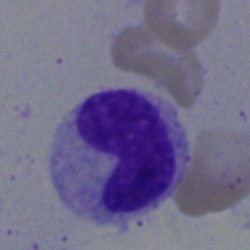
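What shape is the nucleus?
Kidney-shaped, with a deep notch opening toward the left.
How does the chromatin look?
Dark purple and moderately condensed, slightly clumped in texture.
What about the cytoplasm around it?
A moderate rim of pale greyish-blue, widest on the left around the nuclear notch.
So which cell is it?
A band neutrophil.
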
